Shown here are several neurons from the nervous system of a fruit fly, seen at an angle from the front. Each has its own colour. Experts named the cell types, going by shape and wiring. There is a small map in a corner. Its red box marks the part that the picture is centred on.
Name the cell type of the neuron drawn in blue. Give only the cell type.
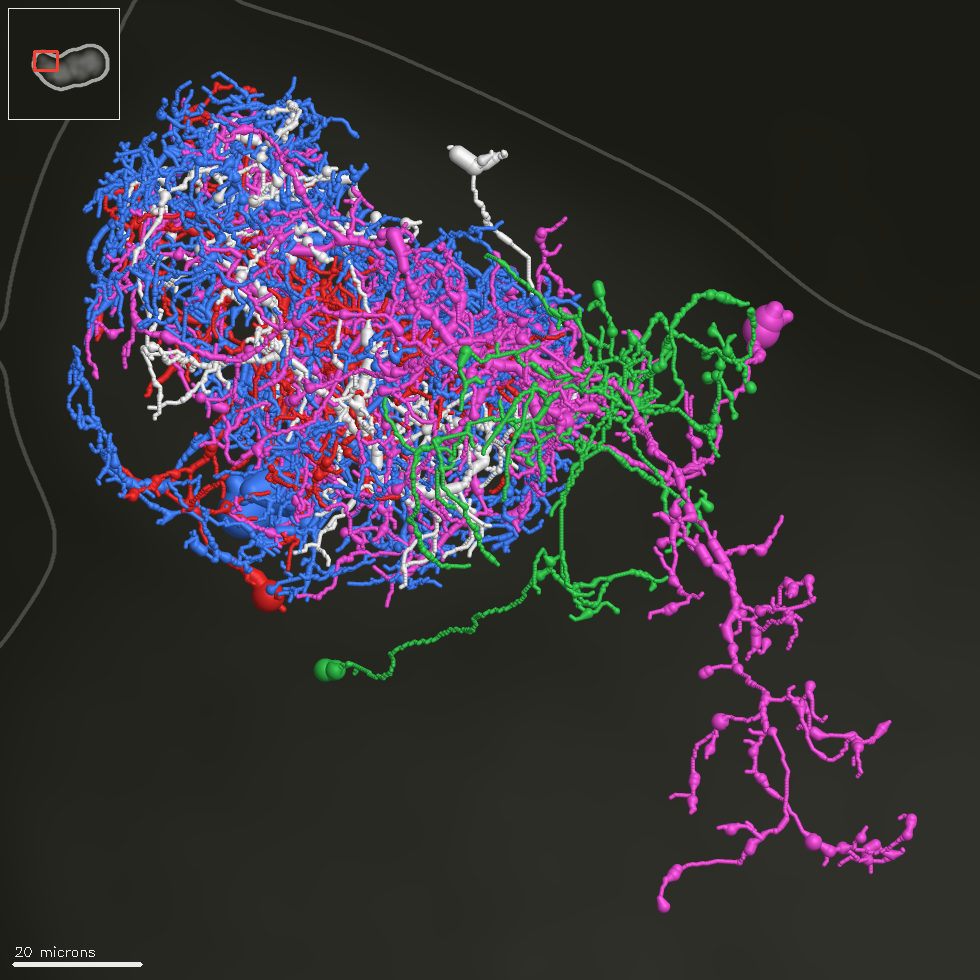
MNad66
